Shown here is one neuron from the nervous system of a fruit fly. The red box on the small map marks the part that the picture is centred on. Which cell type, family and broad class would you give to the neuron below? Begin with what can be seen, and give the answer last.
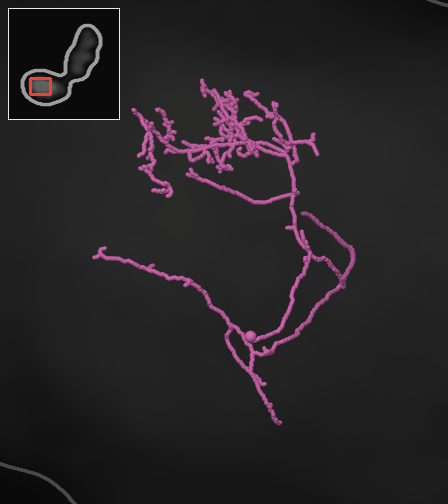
Dozens of branch ends can be seen. In this view it is taller than it is wide. Its cell type is LHAV2g1. Its family is hemilineage VLPl2_posterior. It is a central-brain intrinsic neuron.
